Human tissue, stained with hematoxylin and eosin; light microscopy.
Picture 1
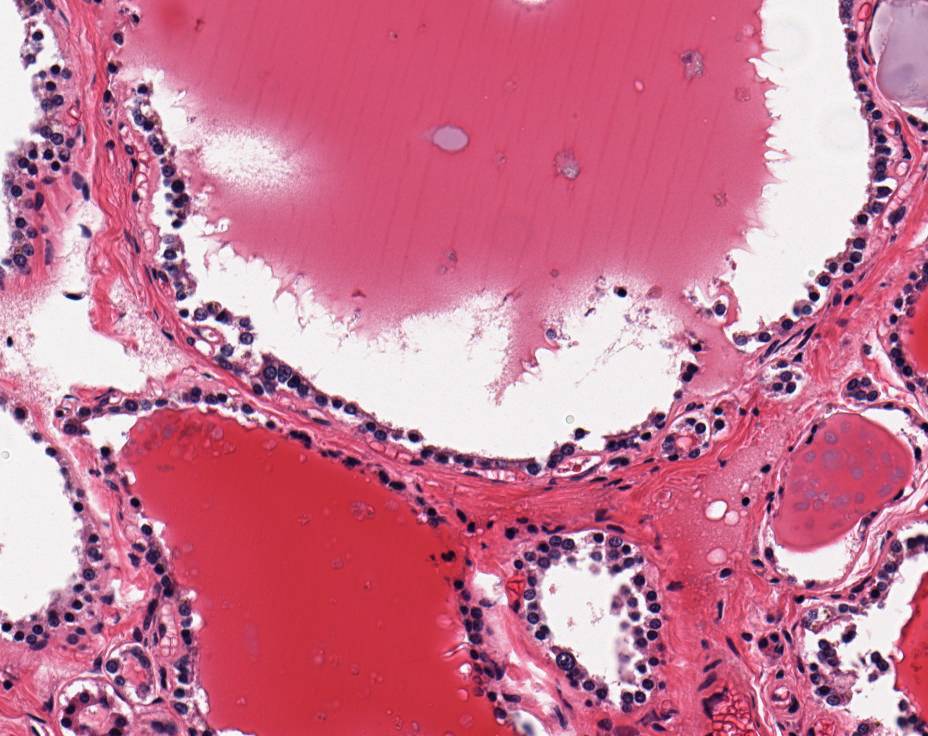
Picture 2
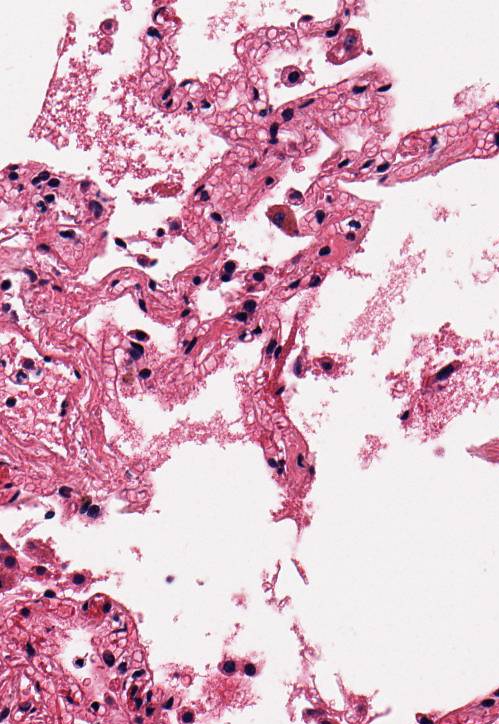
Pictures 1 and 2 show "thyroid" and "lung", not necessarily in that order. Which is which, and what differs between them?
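Picture 1: thyroid. Picture 2: lung. Thyroid: closed follicles of varying size, largest at top and lower left, smaller along right and bottom. Lining: single layer of flattened to low cuboidal epithelial cells, small round dark nuclei in one row. Colloid deeper red in lower left follicle than in top follicle.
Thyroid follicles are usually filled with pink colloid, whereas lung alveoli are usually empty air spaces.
Lung: thin branching strands of cells separated by wide empty spaces; more solid tissue at left edge and bottom-left corner. Large white empty spaces over much of right half and lower centre. Pale pink, finely granular wispy material within the spaces, notably upper left and right middle.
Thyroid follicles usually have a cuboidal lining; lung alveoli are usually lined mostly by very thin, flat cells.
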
